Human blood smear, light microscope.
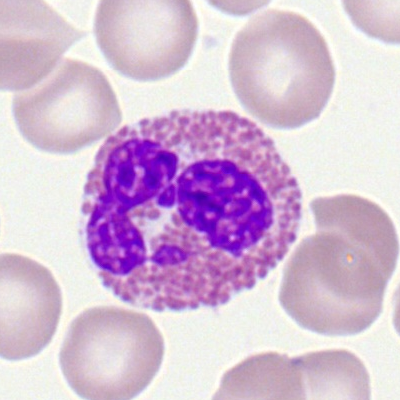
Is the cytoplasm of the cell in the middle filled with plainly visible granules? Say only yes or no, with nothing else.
Yes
